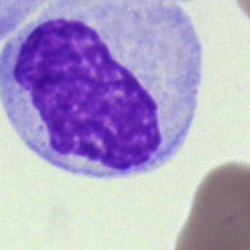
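Monocyte at the centre of a stained human bone marrow smear. The outline seems smooth and rounded. Its nucleus is elongated, running diagonally from upper left to lower right, and sits off-centre, shifted toward the left. The cytoplasm is pale lilac-blue, widest on the upper right side of the nucleus.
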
